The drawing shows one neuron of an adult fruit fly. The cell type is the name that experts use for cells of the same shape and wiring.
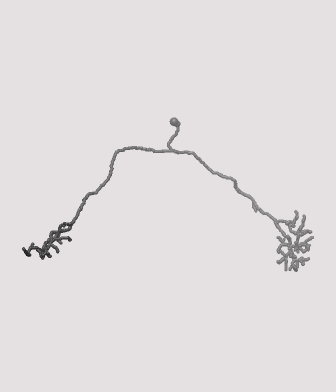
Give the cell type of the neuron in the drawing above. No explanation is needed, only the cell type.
LPC1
